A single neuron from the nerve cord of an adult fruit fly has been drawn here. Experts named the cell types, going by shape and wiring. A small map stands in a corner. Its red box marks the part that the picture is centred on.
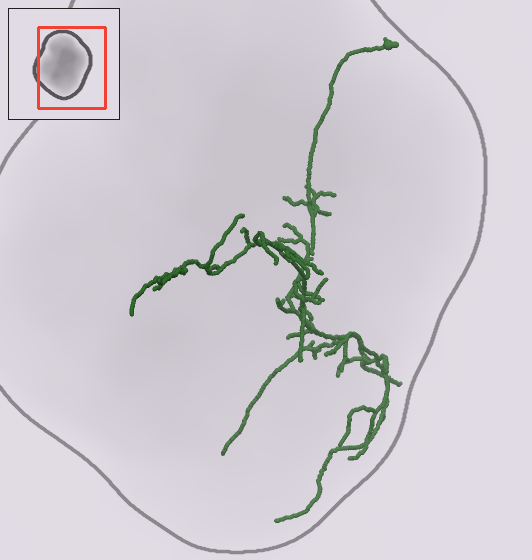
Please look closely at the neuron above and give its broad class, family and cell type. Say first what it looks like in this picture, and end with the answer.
As drawn here it is taller than it is wide. It is an ascending neuron. The family is hemilineage 18B. Its cell type is AN18B053.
